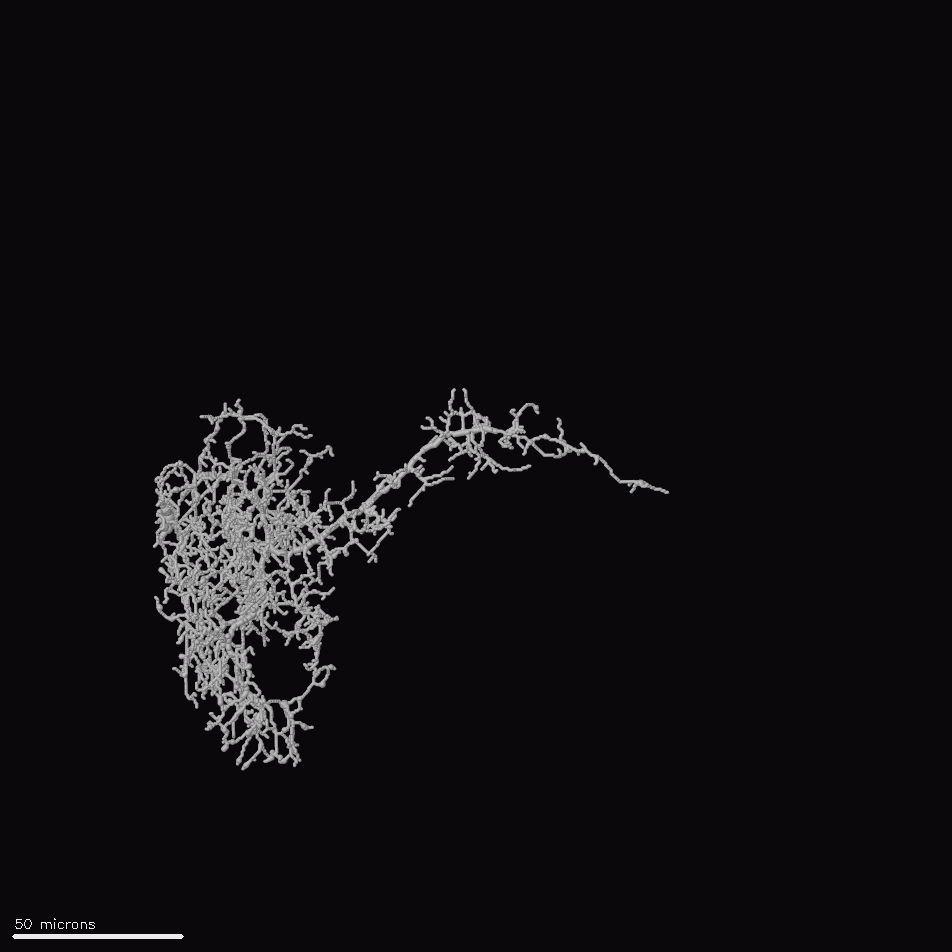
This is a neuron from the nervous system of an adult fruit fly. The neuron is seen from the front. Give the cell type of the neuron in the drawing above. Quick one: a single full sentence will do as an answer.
What this neuron is, by cell type, is IN19A024.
